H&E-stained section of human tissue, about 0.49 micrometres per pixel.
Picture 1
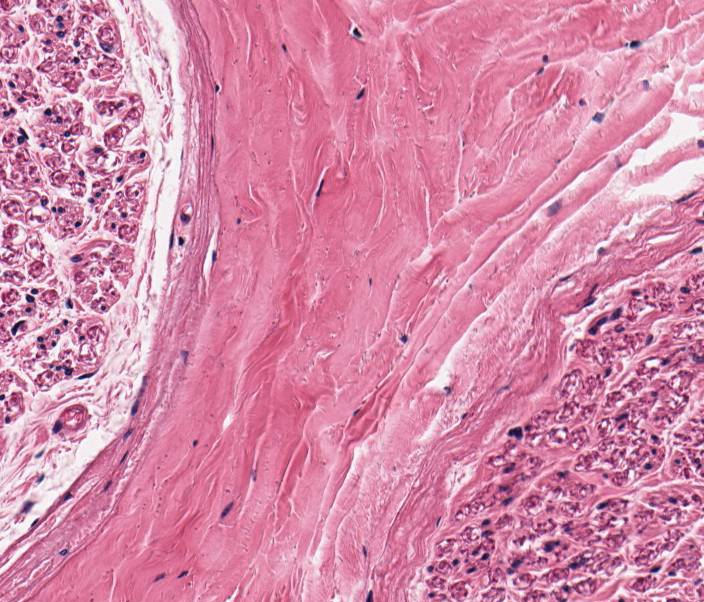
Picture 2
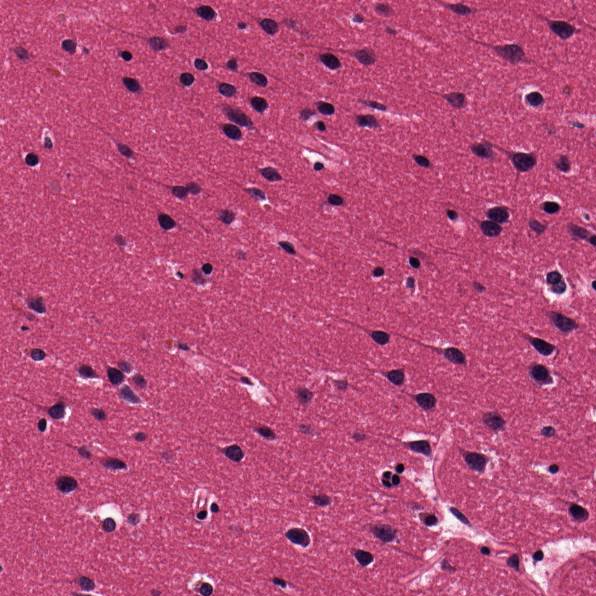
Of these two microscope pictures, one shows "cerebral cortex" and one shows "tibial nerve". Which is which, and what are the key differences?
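Answer: picture 1 is tibial nerve; picture 2 is cerebral cortex. In the tibial nerve, a broad band of compact, wavy, strongly eosinophilic collagen runs diagonally, with sparse small dark spindle nuclei. Flanking it, upper left and lower right, are areas of many small rounded profiles packed as if cut in cross section. The cerebral cortex is instead a finely granular pink matrix, with cells scattered singly and evenly, not in clusters, glands or epithelium. Larger triangular cells lie among many smaller cells with small round dark nuclei.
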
